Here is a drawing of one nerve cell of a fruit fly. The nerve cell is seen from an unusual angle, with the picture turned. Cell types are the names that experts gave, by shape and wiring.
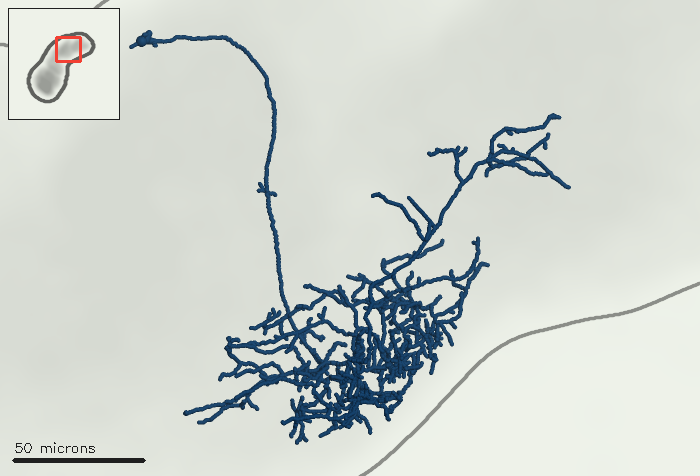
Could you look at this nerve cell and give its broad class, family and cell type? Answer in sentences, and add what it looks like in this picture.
Its broad class is nerve-cord intrinsic neuron. Its family is hemilineage 06A. The cell type is IN06A013. The cell body can be seen at the upper left of the picture. From left to right in the picture it spans about 170 microns. Dozens of branch ends can be seen.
